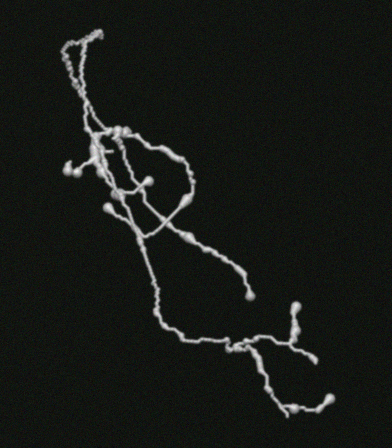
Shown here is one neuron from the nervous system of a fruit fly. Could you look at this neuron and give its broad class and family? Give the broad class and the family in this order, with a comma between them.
sensory neuron entering the brain, class olfactory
